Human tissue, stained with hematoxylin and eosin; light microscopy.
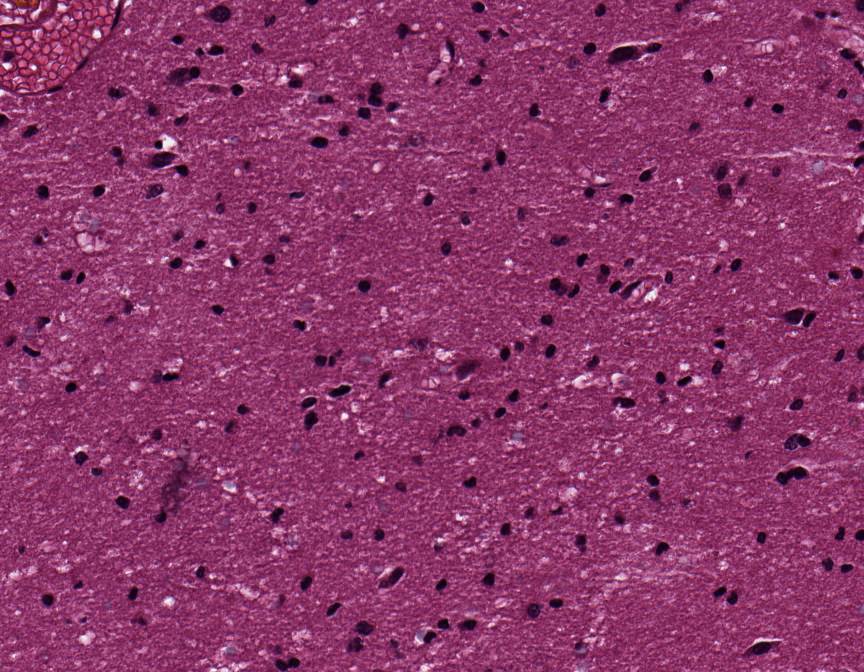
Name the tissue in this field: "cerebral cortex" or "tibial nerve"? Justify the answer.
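It is cerebral cortex, not tibial nerve. Small nuclei are scattered fairly evenly across the whole field without forming any organised units. Most are small, round, dark and uniform, with little visible cytoplasm, and some sit within a narrow clear halo. A fine, granular-fibrillary, deep pink-purple matrix fills the space between them.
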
